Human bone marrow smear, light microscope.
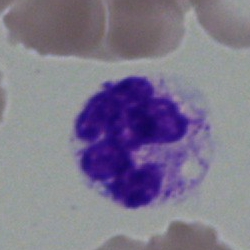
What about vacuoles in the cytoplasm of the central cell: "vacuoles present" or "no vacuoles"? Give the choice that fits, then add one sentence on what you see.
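Vacuoles present. A clear rounded space lies in the cytoplasm at the lower right.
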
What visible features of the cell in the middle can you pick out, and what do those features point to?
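This one's outline is roughly round. Look into the nucleus and you won't find any nucleoli. The cytoplasm is pale, with just a faint lilac tinge. Down at the lower right of the cytoplasm there's a clear rounded space. It's a segmented neutrophil.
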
